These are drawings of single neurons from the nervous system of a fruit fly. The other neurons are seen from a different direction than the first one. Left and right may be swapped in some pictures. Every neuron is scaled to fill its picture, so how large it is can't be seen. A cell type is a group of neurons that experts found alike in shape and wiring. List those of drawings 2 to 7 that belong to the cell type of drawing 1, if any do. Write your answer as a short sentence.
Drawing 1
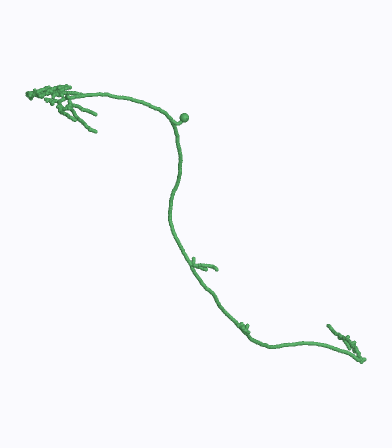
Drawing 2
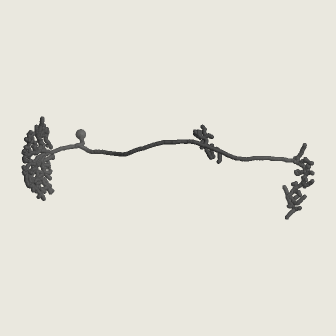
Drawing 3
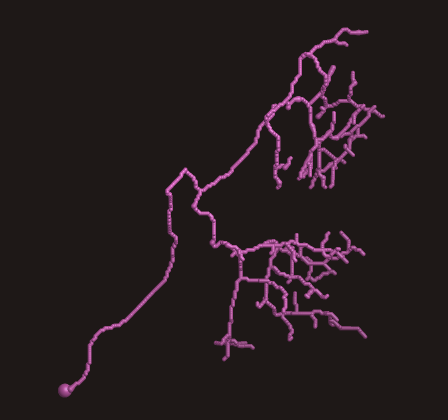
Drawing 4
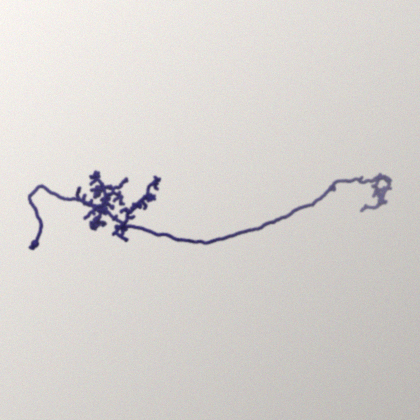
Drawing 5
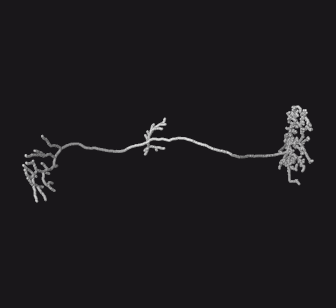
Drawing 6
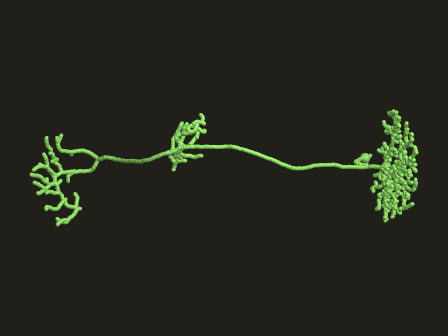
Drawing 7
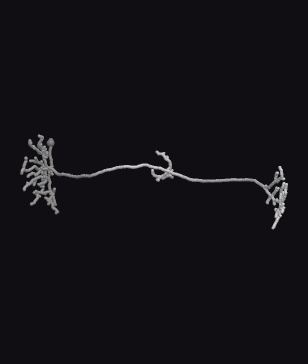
Drawing 2, drawing 5, drawing 6 and drawing 7 are of the same cell type.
